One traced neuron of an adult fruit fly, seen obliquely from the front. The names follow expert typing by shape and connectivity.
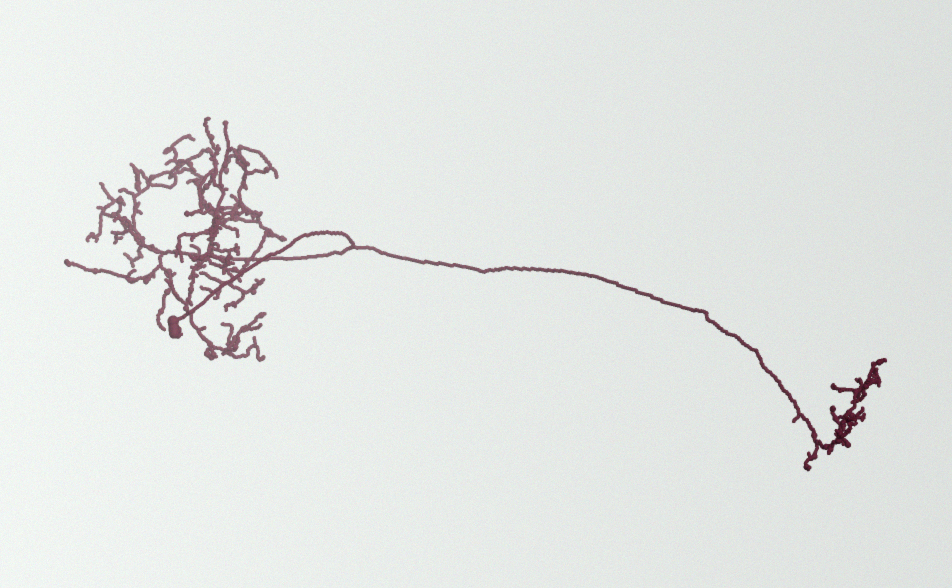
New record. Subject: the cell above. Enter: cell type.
CB4169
